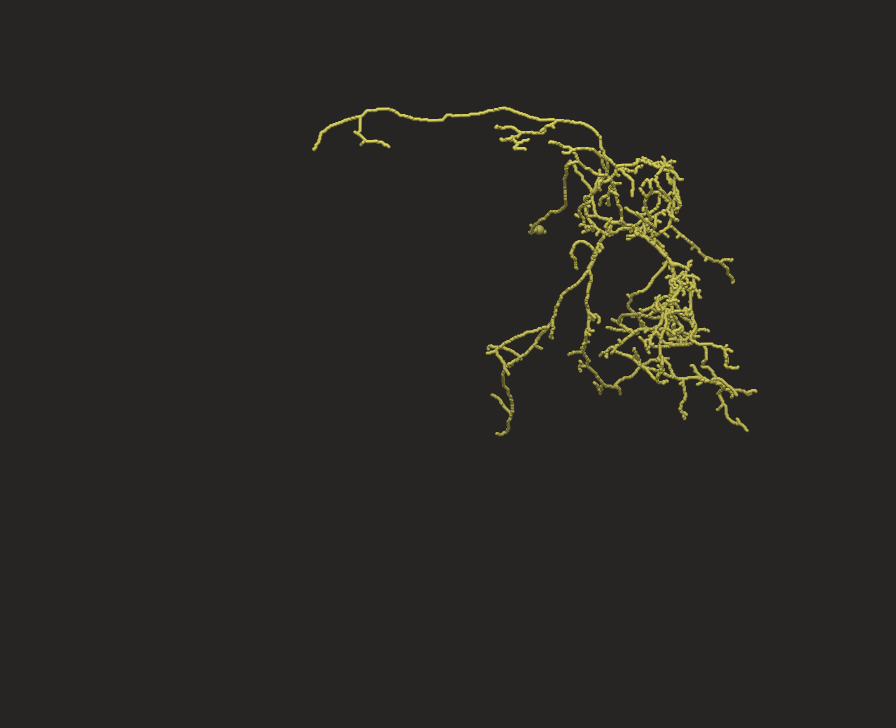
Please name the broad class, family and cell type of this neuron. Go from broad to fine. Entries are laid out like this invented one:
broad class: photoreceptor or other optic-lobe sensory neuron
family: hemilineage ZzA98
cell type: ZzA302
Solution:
broad class: central-brain intrinsic neuron
family: hemilineage DM4_dorsal
cell type: pC1_10a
